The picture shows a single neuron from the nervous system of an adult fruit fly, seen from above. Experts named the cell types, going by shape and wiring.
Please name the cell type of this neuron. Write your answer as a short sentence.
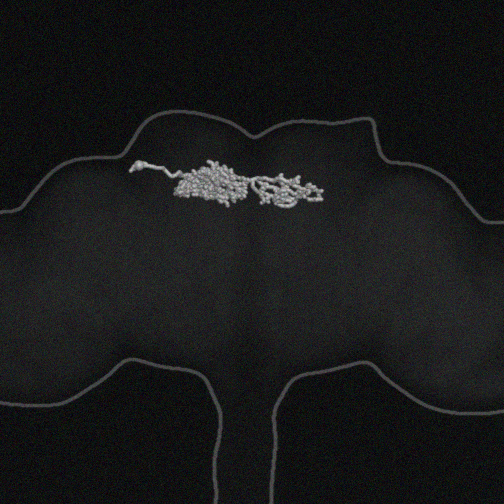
The cell type is GNG083.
